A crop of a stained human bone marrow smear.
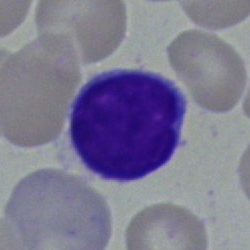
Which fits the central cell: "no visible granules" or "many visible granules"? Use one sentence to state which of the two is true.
Within its cytoplasm there is no visible granule.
